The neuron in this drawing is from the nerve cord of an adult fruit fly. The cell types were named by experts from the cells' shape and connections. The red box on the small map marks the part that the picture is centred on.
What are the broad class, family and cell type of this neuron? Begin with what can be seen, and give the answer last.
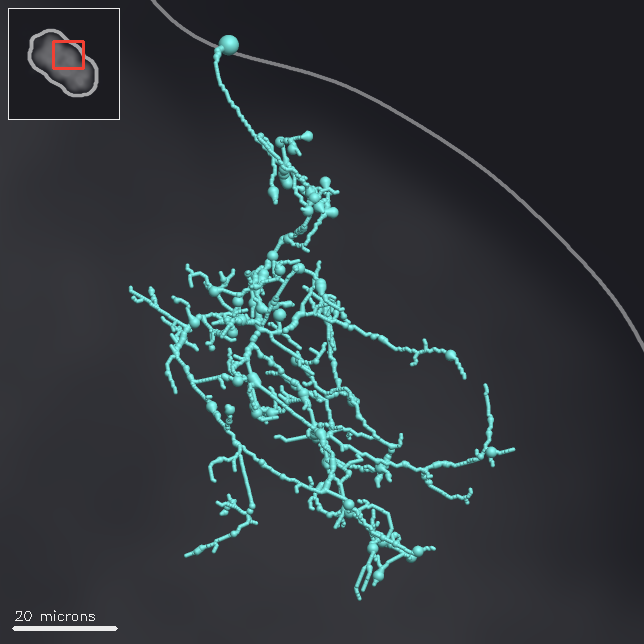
By the scale bar it is about 110 microns tall in this view. The picture shows dozens of branch ends. It is a nerve-cord intrinsic neuron. The family is hemilineage 16B. Its cell type is IN16B113.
